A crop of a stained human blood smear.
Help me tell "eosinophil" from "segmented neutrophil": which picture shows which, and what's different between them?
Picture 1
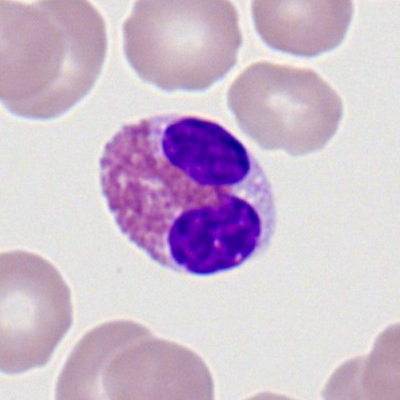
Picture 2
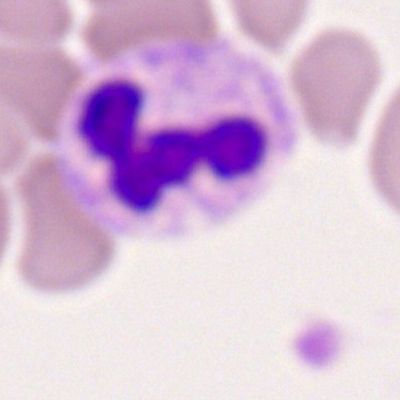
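So, picture 1 is the eosinophil and picture 2 is the segmented neutrophil. The granules are what I'd look at first. The eosinophil's cytoplasm is packed with coarse orange-pink granules, filling the left half of the cell.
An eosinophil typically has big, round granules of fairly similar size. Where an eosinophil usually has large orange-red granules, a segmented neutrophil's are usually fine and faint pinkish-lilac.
The neutrophil's plentiful, pale pinkish-lilac cytoplasm holds only faint, fine lilac granules, with no large orange ones. Then the nucleus: in the eosinophil, two lobes lie one above the other along the right side.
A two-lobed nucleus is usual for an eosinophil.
Chromatin is dense and dark purple in both, and densely clumped in the neutrophil.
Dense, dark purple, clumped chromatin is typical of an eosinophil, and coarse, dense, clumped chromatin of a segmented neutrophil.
No nucleoli show, neither in either eosinophil lobe nor in the neutrophil nucleus.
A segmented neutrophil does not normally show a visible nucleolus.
And the outlines: smooth and oval without surface projections in the eosinophil, roughly round and smooth in the neutrophil.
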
